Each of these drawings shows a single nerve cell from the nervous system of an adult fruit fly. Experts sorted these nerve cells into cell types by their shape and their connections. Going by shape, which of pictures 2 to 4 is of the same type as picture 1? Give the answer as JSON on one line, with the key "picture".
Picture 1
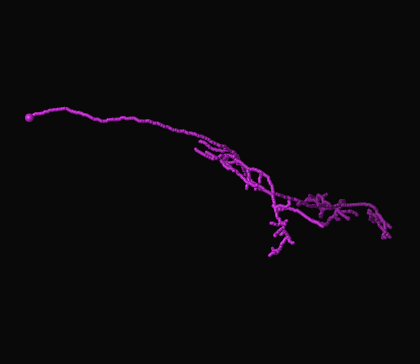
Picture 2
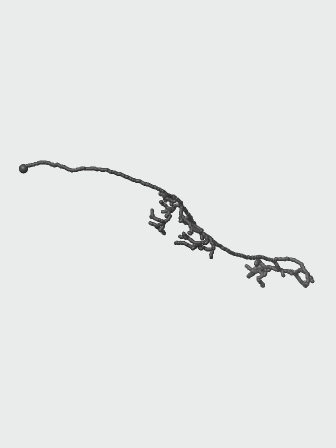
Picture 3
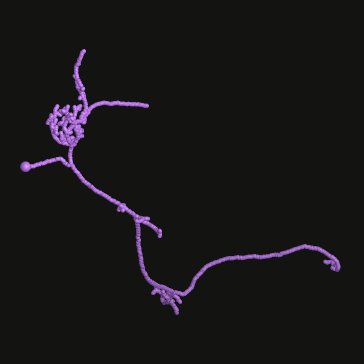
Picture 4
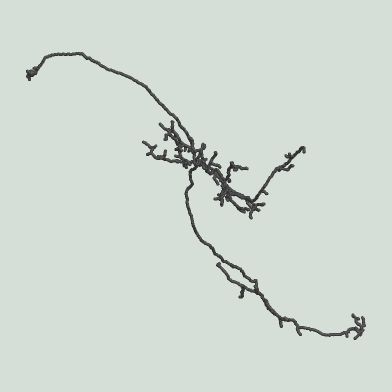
{"picture": 2}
